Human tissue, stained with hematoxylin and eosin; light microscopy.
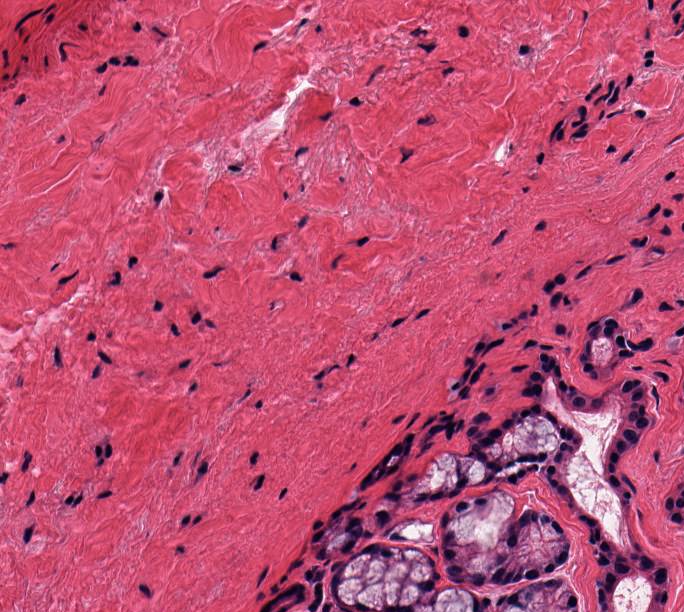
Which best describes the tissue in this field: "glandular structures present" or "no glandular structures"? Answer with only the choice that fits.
Glandular structures present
